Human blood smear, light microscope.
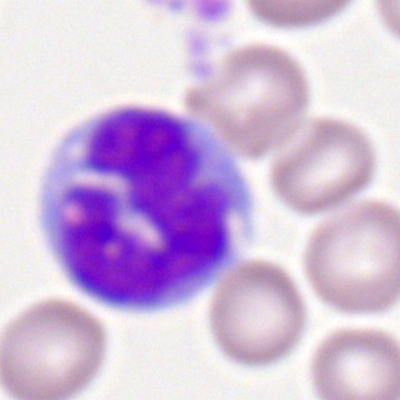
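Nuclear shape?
Folded into lobes separated by pale clefts.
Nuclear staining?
Dense dark purple, with a few small pink spots over its left part.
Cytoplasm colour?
Pale blue.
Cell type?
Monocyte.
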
